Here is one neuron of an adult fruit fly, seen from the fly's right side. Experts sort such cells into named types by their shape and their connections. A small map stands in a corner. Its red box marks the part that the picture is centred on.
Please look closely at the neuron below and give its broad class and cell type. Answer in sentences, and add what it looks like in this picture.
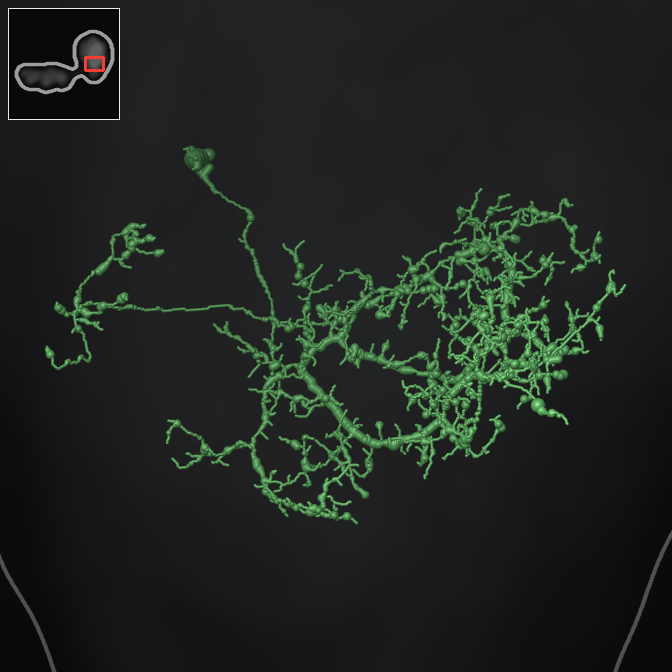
This is a central-brain intrinsic neuron. The cell type is GNG136. The picture shows more than a hundred branch ends. As drawn here it is wider than it is tall.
